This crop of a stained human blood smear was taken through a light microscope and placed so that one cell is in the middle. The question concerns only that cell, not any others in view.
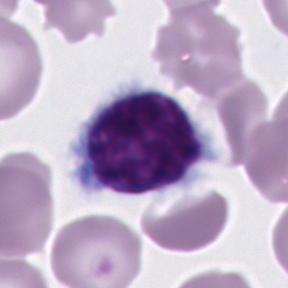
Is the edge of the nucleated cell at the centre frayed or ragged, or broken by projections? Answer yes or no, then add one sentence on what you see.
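Yes. The cell margin bears fine, hair-like projections.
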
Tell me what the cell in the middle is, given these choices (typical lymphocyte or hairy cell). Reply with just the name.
hairy cell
